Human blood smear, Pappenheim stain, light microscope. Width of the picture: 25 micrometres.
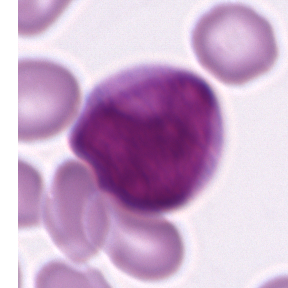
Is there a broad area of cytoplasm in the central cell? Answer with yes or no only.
No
